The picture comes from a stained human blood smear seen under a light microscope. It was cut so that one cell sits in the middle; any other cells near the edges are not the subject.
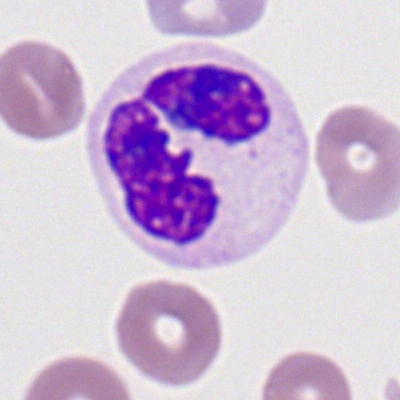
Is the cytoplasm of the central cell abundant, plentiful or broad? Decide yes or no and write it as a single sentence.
Yes, in this cell the cytoplasm is broad.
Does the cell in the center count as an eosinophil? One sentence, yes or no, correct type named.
No, the cell in the middle is categorised as a neutrophil, not an eosinophil.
